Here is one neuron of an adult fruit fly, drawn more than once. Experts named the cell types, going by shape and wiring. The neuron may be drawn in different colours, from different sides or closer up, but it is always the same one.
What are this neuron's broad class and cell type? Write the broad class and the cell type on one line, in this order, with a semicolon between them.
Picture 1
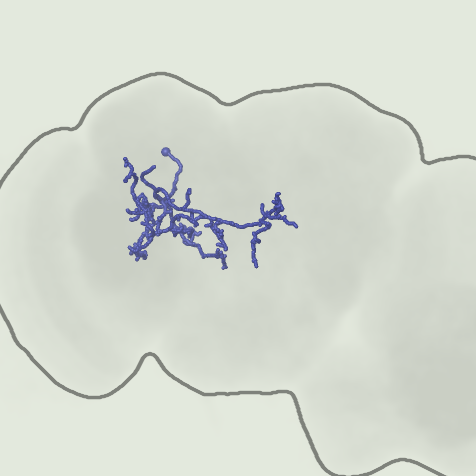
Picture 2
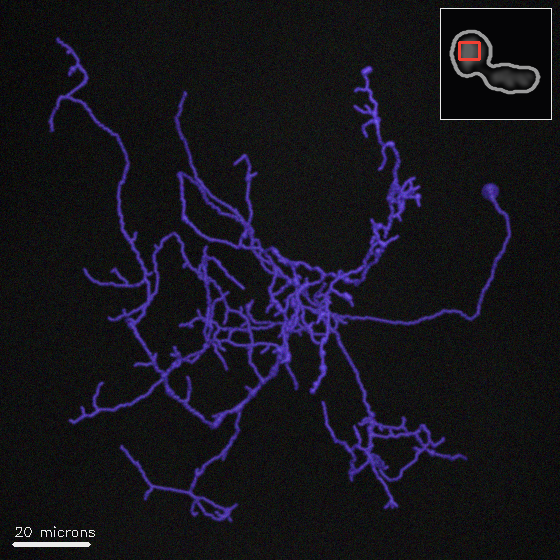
central-brain intrinsic neuron; PVLP209m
